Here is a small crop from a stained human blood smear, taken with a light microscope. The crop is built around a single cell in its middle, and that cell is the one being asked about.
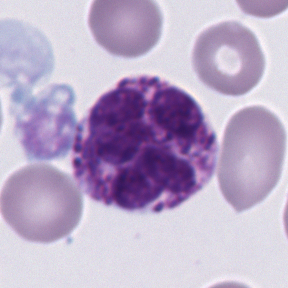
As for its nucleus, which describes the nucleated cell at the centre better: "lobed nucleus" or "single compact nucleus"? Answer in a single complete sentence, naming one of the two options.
The nucleus of the cell is made of distinct lobes, not one mass.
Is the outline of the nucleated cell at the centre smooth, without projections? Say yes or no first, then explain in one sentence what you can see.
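Yes. The cell has a round, smooth outline.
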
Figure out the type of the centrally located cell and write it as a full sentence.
The central cell shown in this smear crop is a basophil.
